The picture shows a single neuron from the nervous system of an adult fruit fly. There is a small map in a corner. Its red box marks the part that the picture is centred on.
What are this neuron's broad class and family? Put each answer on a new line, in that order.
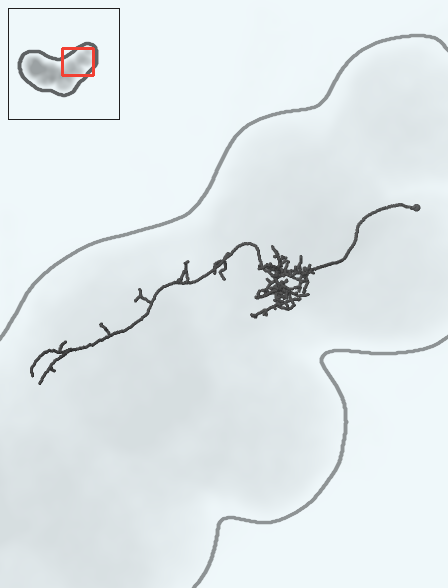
nerve-cord intrinsic neuron
hemilineage 06A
